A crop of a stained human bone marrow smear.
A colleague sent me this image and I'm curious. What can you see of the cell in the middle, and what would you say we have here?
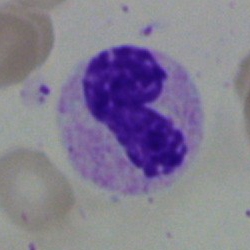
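Let's start with the nucleus: it is bent, and a deep notch cuts into its right side. Look inside it and you won't find any nucleoli. Now turn to the cytoplasm, which is a pale pinkish-lilac and shows no vacuoles. This cell is a band neutrophil.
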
